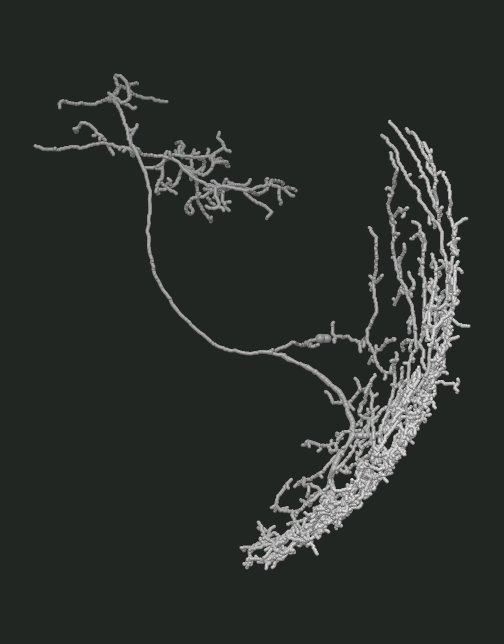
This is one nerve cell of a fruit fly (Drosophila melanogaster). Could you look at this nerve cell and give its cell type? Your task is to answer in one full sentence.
The type assigned to this nerve cell is MeVP52.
